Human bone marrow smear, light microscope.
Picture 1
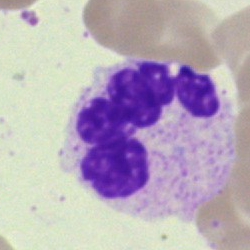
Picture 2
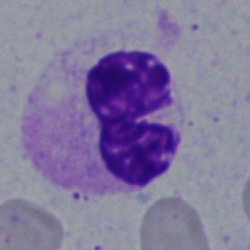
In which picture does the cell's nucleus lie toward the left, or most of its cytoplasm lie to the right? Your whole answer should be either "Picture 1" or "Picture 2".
Picture 1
